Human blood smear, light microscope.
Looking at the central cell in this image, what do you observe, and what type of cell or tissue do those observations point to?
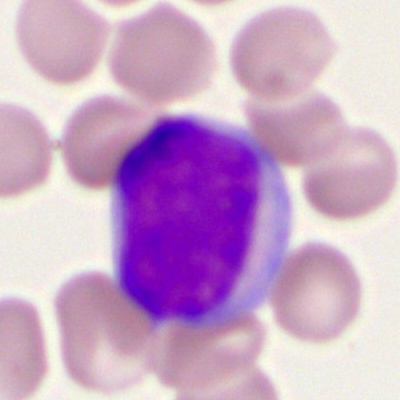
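Looking first at the nucleus, I see one single mass with no lobes, its chromatin stained dark purple. Around it the cytoplasm is pale blue, and I can make out no granules there. So this is a myeloblast.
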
